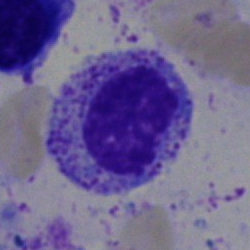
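Myelocyte, the central cell of this stained bone marrow smear. Notice how its nucleus sits a little toward the right, with chromatin stained dark purple. Coarse purple granules crowd the cytoplasm, and where they part, the cytoplasm shows pale blue-grey.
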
